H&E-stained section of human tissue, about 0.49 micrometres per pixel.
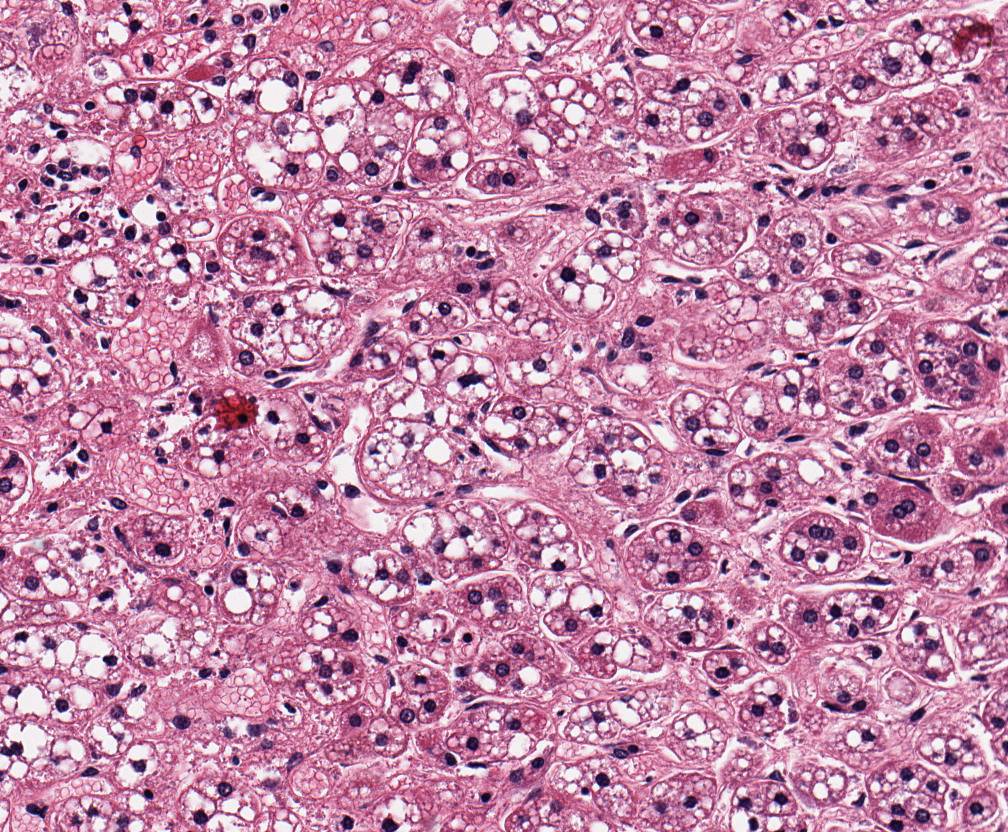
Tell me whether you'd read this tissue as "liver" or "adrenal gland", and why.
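This is adrenal gland rather than liver.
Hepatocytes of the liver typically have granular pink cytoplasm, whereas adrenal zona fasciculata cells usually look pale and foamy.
Here most cells hold many clear, round vacuoles of varying size, matching the adrenal pattern. The cells lie in small nests and short cords without gland lumens.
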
